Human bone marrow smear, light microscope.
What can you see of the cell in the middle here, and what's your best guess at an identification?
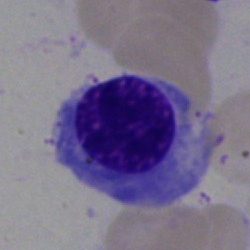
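Dark purple, dense chromatin is present in the nucleus. Medium blue cytoplasm is wider below and to the right of the nucleus than above it. The outline of the cell is irregular, with a ragged edge. This cell is an erythroblast.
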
